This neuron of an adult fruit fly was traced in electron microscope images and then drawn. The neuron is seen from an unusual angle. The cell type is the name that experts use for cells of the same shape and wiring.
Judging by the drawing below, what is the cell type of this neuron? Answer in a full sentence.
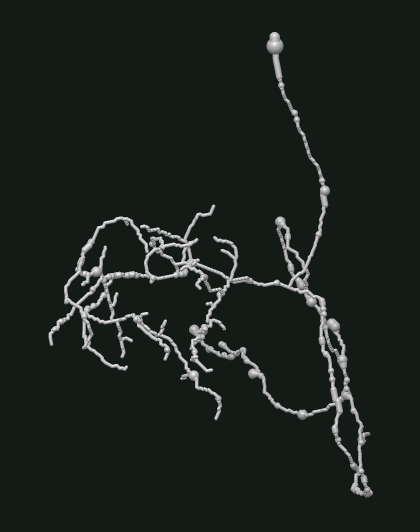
The cell type is LoVP8.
